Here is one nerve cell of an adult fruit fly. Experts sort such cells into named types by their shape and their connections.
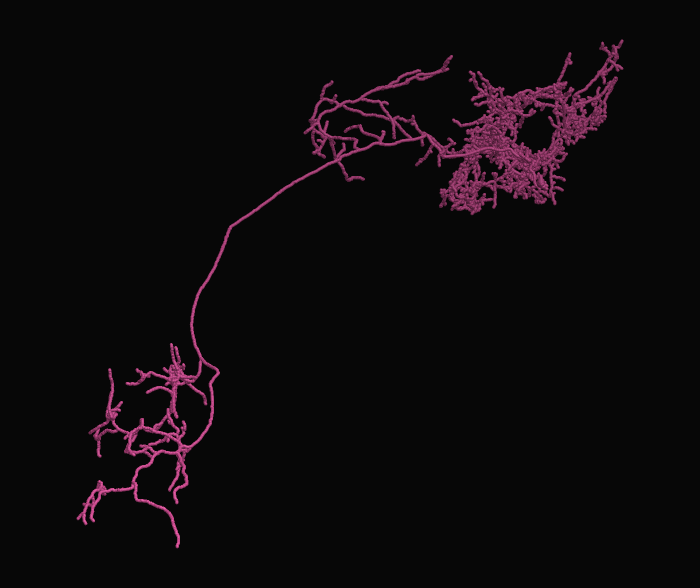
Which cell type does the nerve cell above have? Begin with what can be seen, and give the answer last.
Dozens of branch ends can be seen. As drawn here it is about as wide as it is tall. Its broad class is descending neuron. The cell type is DNpe025.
